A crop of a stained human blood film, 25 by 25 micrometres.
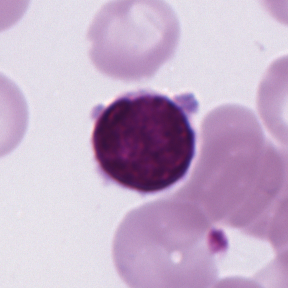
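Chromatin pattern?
Dark purple, densely clumped.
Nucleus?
Round in outline, about 9 micrometres across.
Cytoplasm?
Only a very thin, pale rim around the nucleus; no vacuoles in the cell.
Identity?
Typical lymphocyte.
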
